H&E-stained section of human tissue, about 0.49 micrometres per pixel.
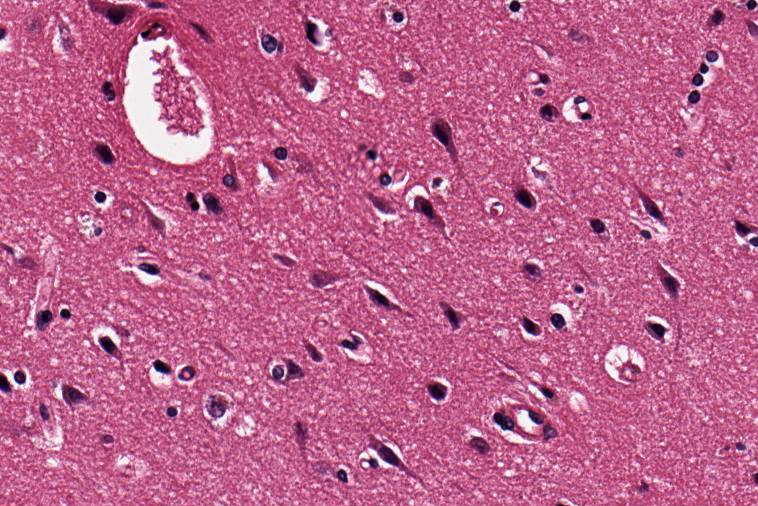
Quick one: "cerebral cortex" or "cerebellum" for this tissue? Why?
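Cerebral cortex. Cells scattered singly across a continuous pink background, not in sheets or units. Angular neurons with tapering processes throughout. Many small, round, dark nuclei with little visible cytoplasm among the larger cells. Upper left: vessel, oval largely empty lumen holding a small clump of pink material.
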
